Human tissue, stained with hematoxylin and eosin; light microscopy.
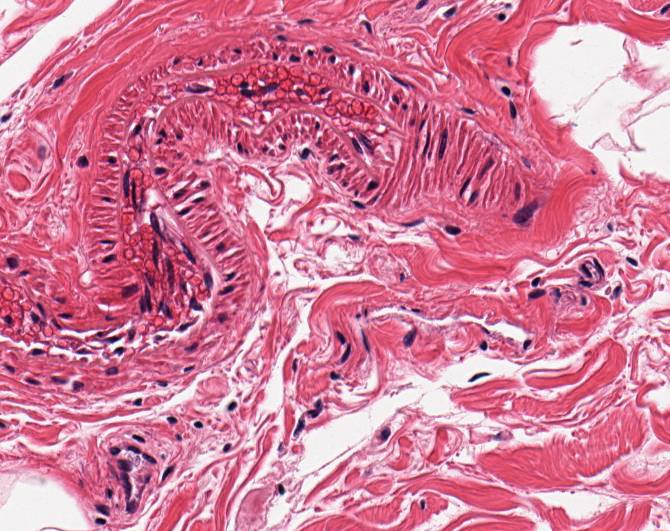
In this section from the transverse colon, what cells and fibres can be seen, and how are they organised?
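First: a curved, thick-walled tubular vessel crosses the upper left half of the field. Second: its wall is smooth muscle cells, their elongated nuclei side by side, roughly perpendicular to the lumen. Third: these nuclei are dark purple and cigar-shaped, in pink cytoplasm. Fourth: collagen between bundles holds sparse, scattered spindle-shaped nuclei.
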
